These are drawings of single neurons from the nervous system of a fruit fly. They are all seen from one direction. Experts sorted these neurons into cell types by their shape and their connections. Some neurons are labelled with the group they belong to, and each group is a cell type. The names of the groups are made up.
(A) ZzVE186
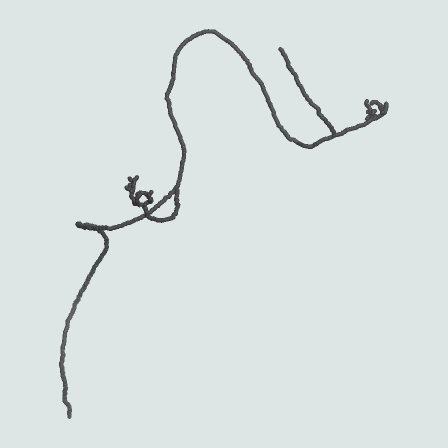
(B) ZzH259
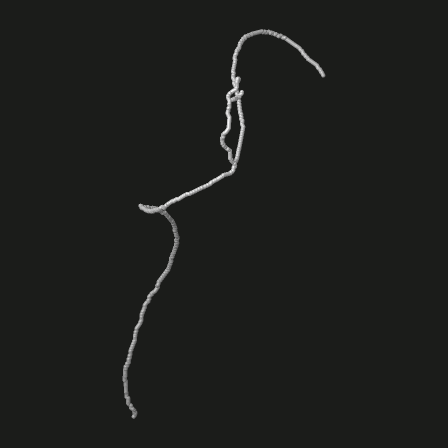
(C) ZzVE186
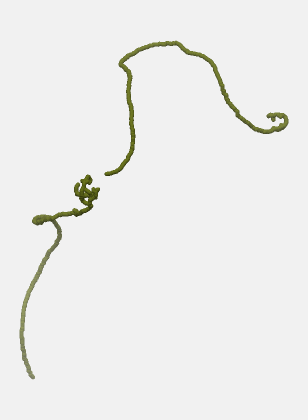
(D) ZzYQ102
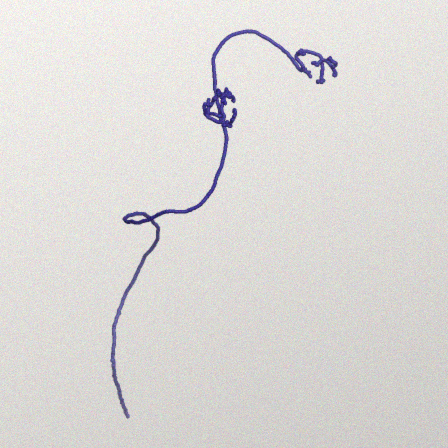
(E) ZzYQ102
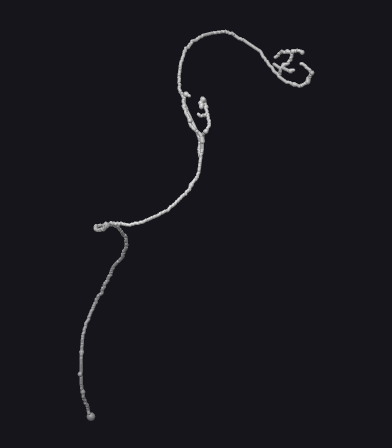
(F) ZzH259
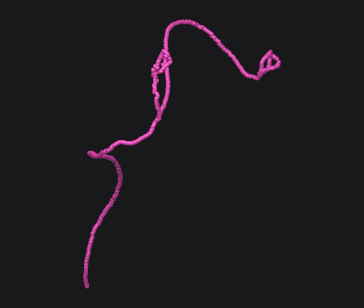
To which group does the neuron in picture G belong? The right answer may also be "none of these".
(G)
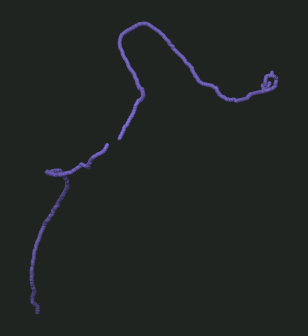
ZzVE186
